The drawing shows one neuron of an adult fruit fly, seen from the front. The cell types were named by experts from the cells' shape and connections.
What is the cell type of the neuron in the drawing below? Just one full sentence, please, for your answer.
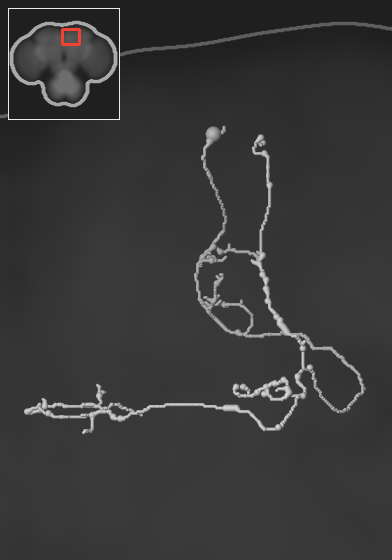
The cell type that this neuron has is KCa'b'-m.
